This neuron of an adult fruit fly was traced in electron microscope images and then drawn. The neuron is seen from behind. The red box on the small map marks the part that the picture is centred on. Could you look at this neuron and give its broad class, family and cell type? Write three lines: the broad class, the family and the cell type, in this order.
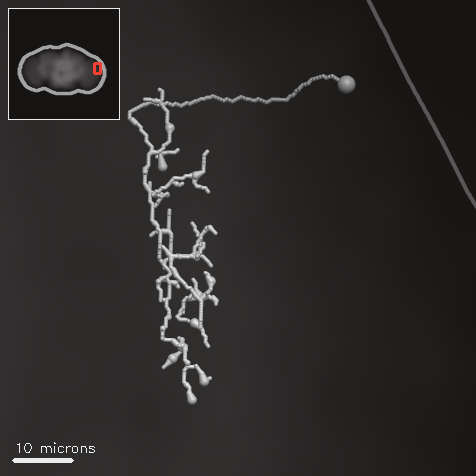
optic-lobe intrinsic neuron
Cm
Cm2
